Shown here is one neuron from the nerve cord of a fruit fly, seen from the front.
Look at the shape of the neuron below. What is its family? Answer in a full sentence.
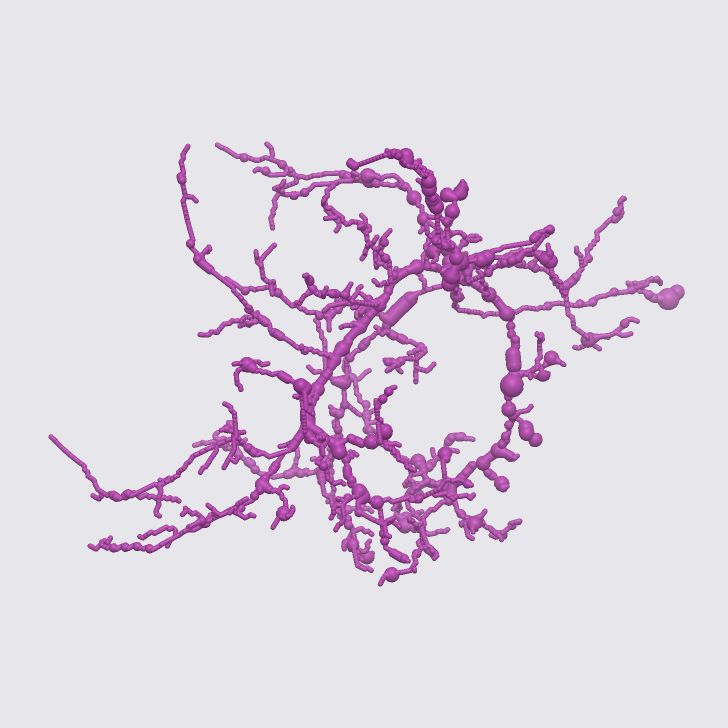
The family is hemilineage 20A.22A.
